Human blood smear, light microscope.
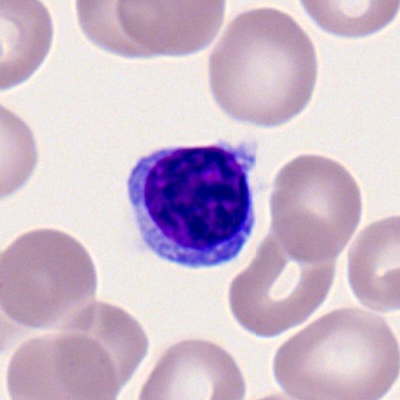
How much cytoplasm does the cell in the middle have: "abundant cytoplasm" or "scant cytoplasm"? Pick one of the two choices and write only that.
Scant cytoplasm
